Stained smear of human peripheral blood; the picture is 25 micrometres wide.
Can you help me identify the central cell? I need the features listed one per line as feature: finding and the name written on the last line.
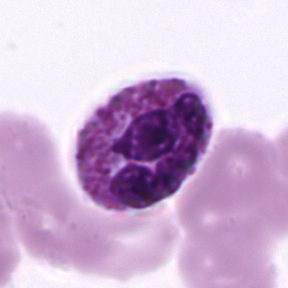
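Nucleus: separate lobes
Chromatin: dark purple, condensed
Cytoplasm: packed with reddish-purple granules
Position: nucleus toward right; wider cytoplasm band on left
Name: eosinophil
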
